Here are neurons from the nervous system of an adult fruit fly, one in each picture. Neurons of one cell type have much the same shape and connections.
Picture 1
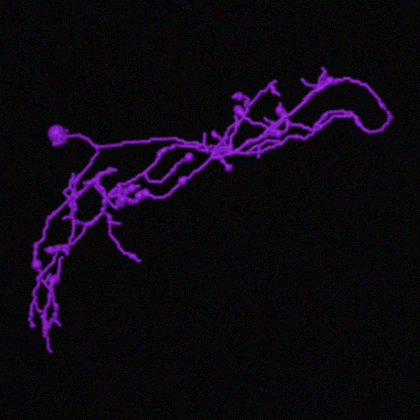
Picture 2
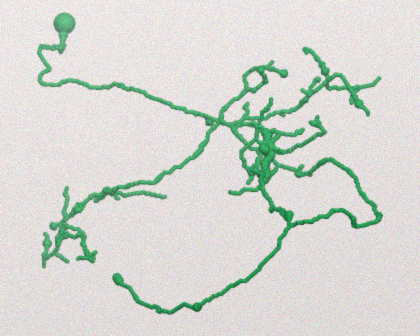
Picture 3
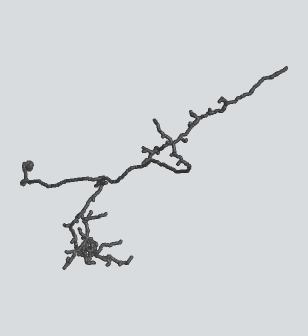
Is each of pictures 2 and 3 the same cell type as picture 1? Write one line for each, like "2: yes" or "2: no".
2: yes
3: no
